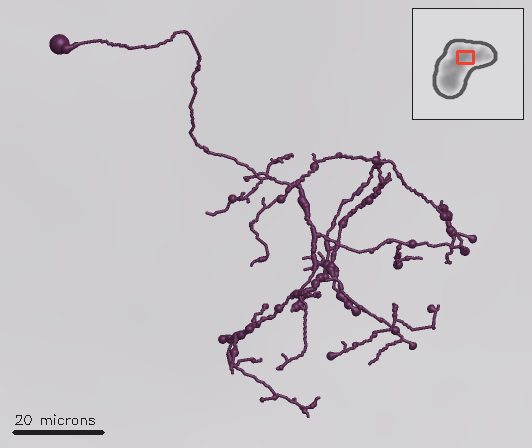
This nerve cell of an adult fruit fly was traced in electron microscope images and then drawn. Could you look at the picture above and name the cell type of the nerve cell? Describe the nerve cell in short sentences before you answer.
The cell body can be seen at the upper left of the picture. By the scale bar it is about 95 microns wide in this view. Dozens of branch ends can be seen. It is a nerve-cord intrinsic neuron. Its cell type is IN14A088.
